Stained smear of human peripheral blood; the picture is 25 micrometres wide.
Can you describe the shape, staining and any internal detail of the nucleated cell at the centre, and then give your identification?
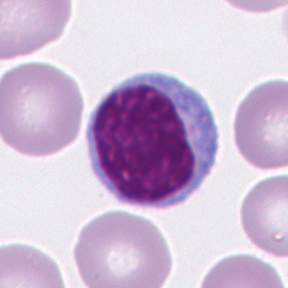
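Let's start with the outline of the cell at the centre: it is round and smooth. Now look inside at the nucleus, a single mass, round to oval, with no lobes. Notice that it sits off-centre, toward the left side of the cell. Its chromatin is dark purple and coarsely clumped. This cell is a typical lymphocyte.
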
